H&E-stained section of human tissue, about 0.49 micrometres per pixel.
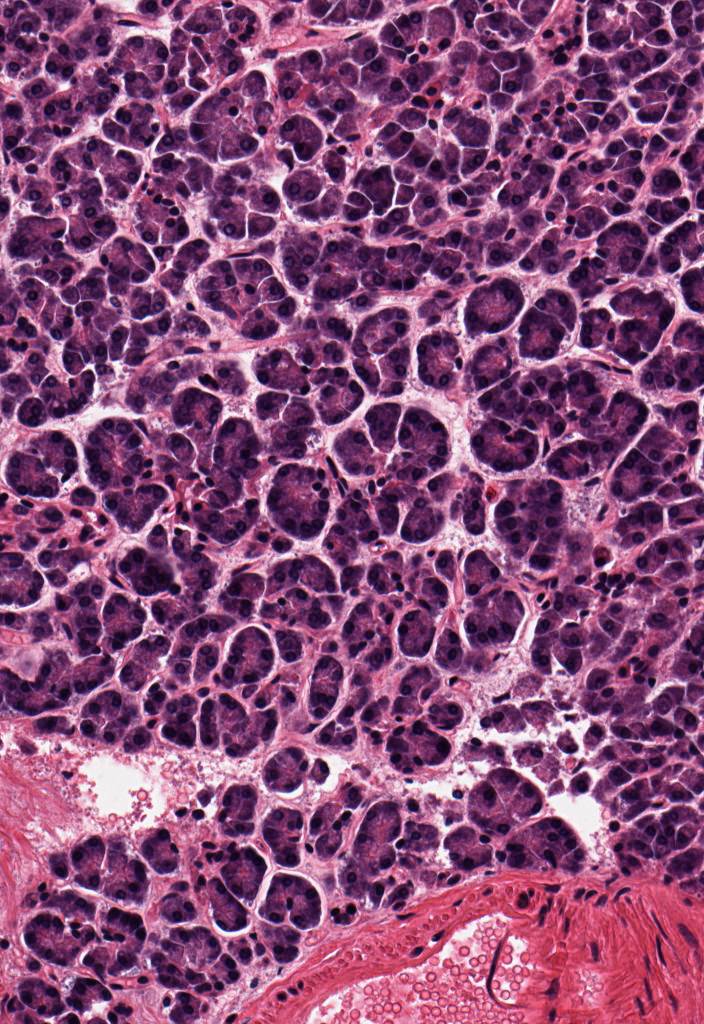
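Pancreas, haematoxylin and eosin. Closely packed glandular acini fill nearly the whole field. Each acinus: rounded cluster of pyramidal cells around a small central lumen. Acinar cell cytoplasm deep purple at the base, paler pink and granular toward the acinar centre. Nuclei round, dark, lying toward the outer rim of each acinus.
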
